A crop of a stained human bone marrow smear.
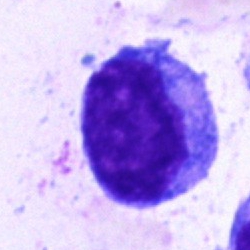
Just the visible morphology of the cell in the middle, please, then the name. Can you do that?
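Look at the right side of the nucleus, where a crescent of cytoplasm lies. Within that cytoplasm you won't find any distinct granules. At the top edge of the cell, a small irregular projection rises. In the bottom right corner of the picture, you can see the edge of another nucleated cell. This one is a blast.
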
